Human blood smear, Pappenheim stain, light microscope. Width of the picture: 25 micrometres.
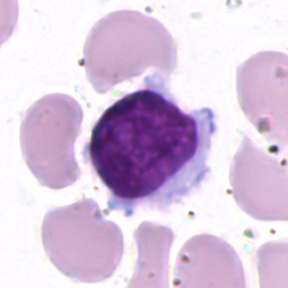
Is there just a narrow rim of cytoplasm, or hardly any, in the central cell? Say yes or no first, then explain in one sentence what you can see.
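Yes. The cytoplasm is a scant rim around the nucleus.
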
